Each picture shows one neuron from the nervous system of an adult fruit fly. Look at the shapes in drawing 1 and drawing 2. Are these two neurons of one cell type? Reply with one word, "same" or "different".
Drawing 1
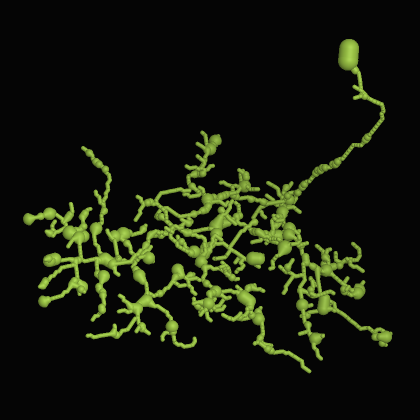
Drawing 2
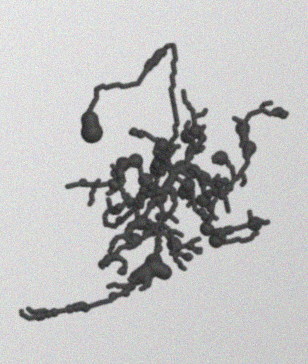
different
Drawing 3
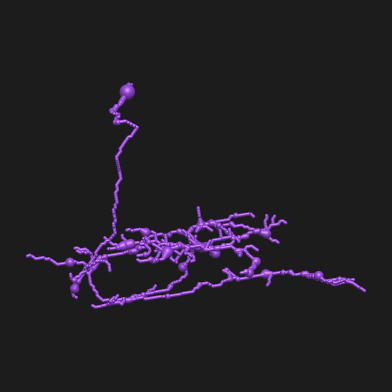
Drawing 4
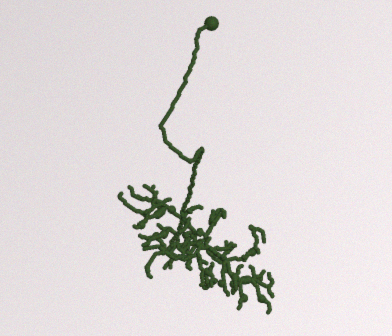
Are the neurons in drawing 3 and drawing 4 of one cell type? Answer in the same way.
same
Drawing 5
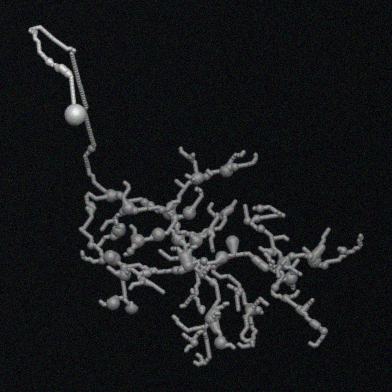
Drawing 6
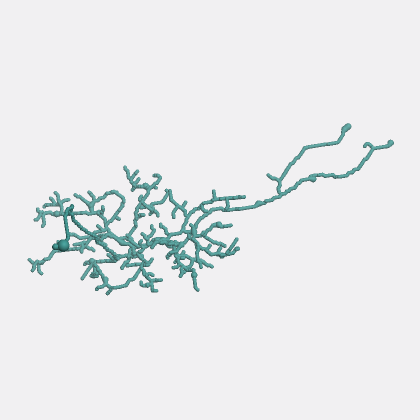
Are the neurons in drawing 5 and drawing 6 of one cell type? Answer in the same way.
different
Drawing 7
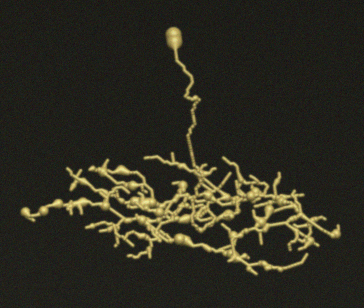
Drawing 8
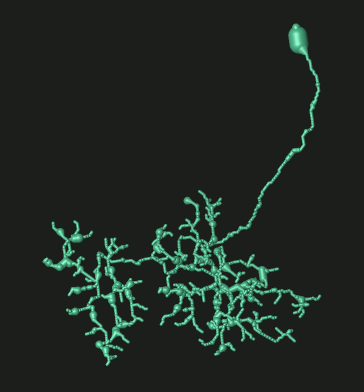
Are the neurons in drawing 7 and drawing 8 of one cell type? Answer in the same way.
different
